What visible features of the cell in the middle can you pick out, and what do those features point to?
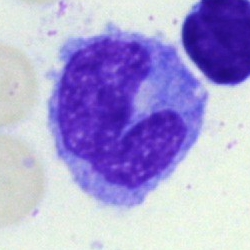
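The nucleus is deeply indented from the upper right, which gives it a folded, horseshoe-like shape. No distinct nucleoli can be made out within it. Inside the notch of the nucleus lies a pale, almost clear area of cytoplasm. The cytoplasm contains no coarse or brightly coloured granules. This cell is a monocyte.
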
